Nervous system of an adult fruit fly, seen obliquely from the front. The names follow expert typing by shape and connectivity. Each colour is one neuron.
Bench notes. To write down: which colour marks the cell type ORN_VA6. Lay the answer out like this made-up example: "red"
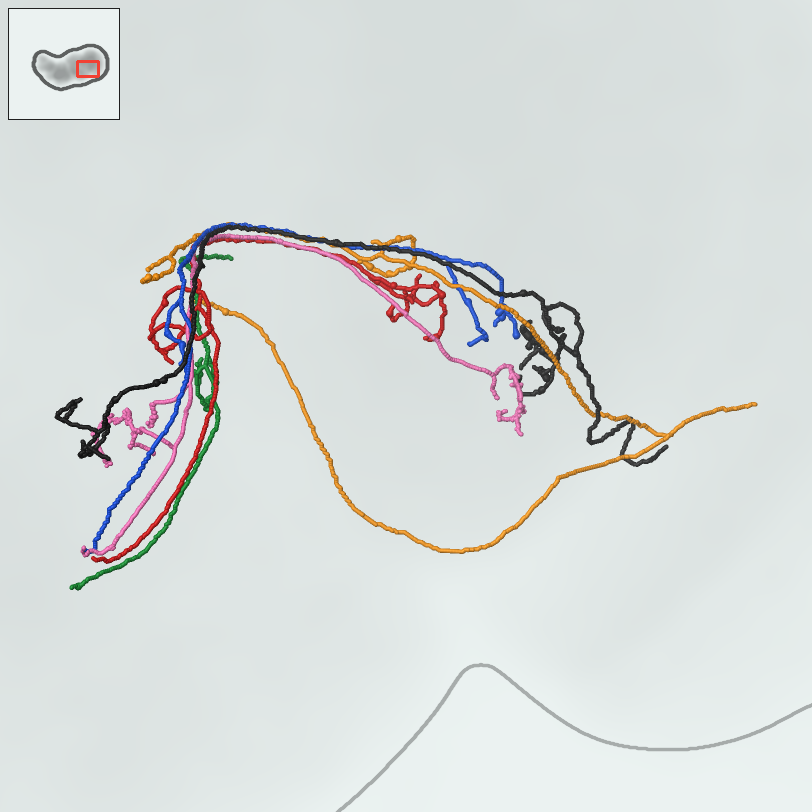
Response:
"pink"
